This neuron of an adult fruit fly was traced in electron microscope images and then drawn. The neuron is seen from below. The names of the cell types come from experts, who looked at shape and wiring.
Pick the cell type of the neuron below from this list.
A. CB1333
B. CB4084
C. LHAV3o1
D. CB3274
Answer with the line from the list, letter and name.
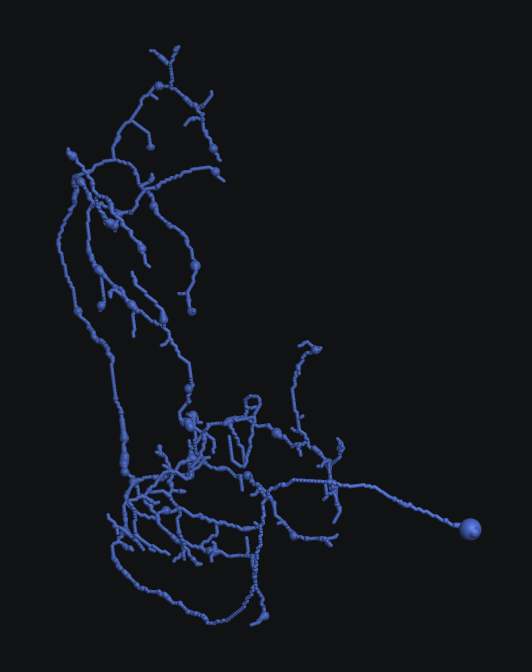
B. CB4084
